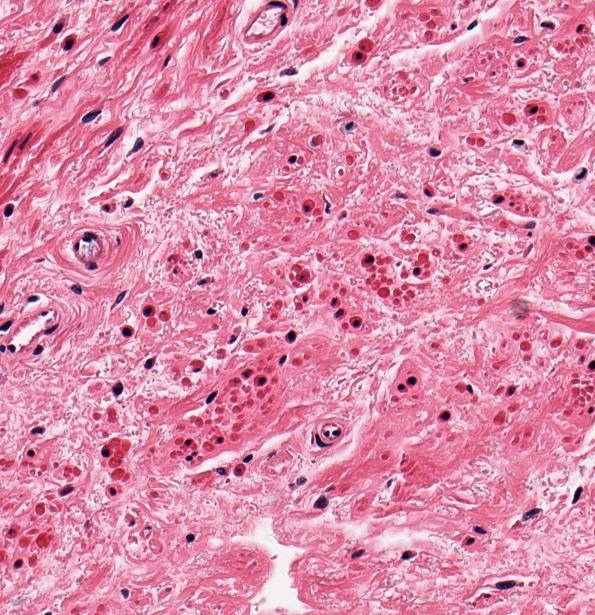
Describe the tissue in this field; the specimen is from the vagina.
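Scattered through the middle and right of the field are clusters of small, round, deeply eosinophilic globules, with pale pink, finely fibrillar stroma between them. At the upper left it's denser, with wavy pink fibres and elongated spindle-shaped nuclei. Over at left middle, concentric pink layers form a small round structure around a few central nuclei.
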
